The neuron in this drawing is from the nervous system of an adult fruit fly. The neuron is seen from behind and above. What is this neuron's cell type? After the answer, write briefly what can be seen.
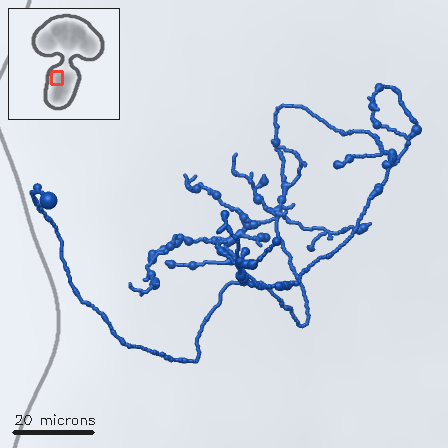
It is of cell type IN01B044_a. Its broad class is nerve-cord intrinsic neuron. It is in the nerve cord and does not reach the brain. Its cell body lies on the left of the picture. By the scale bar it is about 100 microns wide in this view.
